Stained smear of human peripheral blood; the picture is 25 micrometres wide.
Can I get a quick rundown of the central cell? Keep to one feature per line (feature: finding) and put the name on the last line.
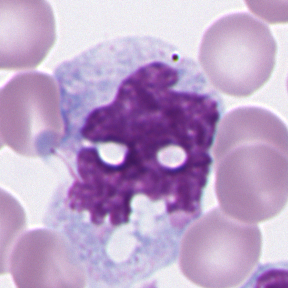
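Outline: irregular, not smoothly round
Nucleus: irregular and folded, its lower edge jagged
Clear spaces: two round ones, side by side within the nucleus
Cytoplasm: abundant and pale blue-grey
Cell: monocyte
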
